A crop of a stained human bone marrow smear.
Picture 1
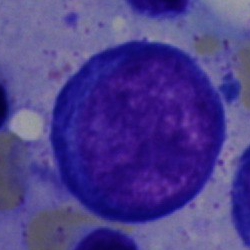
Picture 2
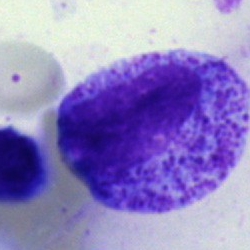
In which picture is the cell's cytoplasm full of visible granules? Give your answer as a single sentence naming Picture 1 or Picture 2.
The cell in picture 2 has many visible granules in its cytoplasm.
